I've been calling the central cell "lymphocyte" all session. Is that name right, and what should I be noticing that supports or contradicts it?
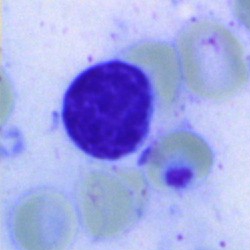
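Cytoplasm is so scant here that it is barely visible around the nucleus, in keeping with lymphocyte.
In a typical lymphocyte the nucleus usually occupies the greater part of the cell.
No granules are visible, yet this does not tell against erythroblast.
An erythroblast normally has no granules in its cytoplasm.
The outline is round and smooth, no distinct nucleoli can be seen, and no vacuoles are present. On balance the name lymphocyte fits, rather than erythroblast.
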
